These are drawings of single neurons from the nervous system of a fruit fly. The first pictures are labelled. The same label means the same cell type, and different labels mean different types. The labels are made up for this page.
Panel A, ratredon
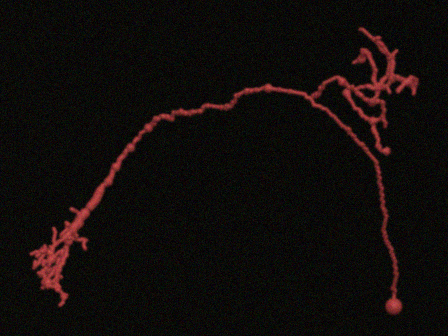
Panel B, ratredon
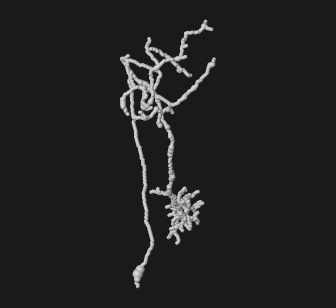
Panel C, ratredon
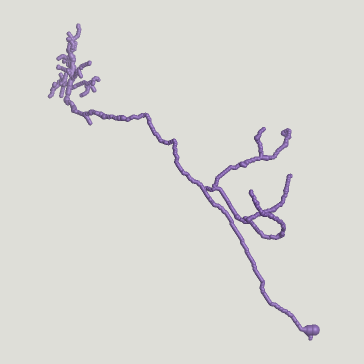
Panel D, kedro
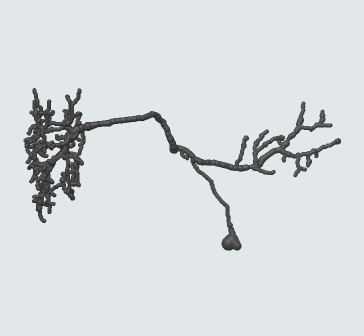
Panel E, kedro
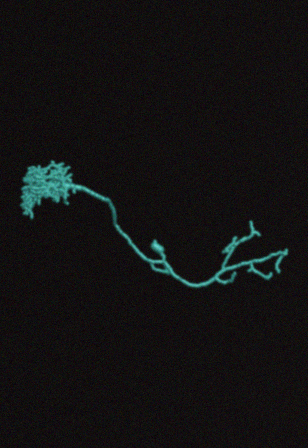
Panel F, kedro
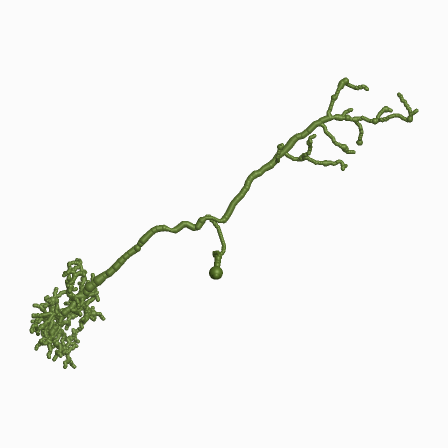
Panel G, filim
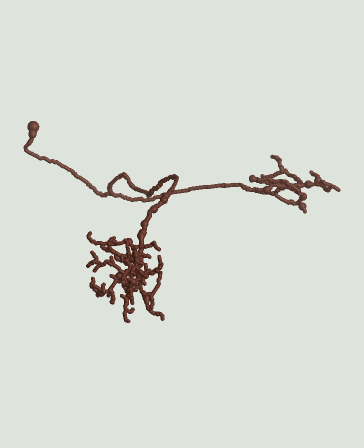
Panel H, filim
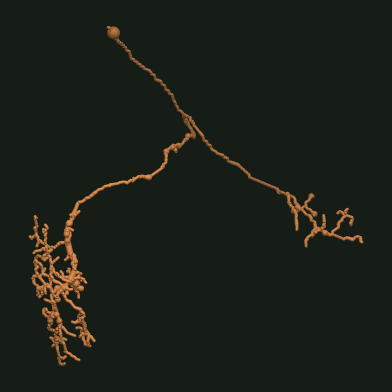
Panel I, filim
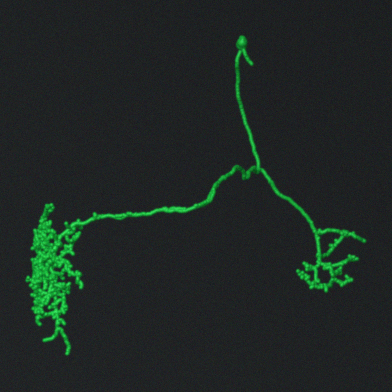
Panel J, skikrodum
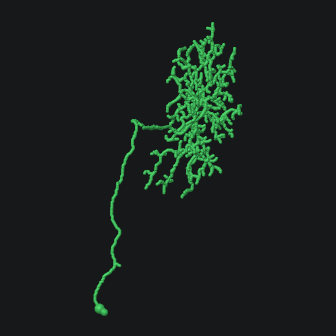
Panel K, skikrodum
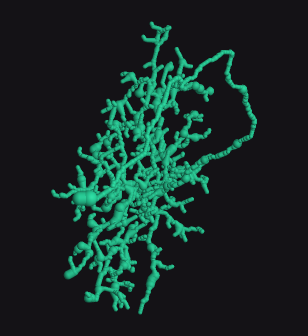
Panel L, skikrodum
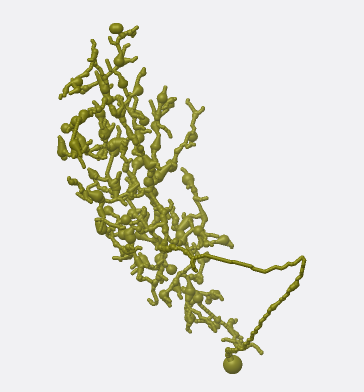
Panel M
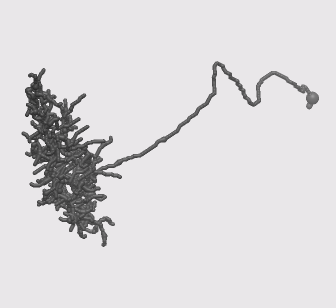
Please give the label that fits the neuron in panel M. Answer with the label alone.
skikrodum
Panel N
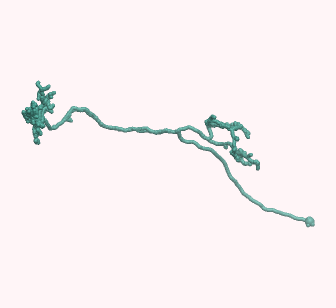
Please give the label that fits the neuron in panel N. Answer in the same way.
ratredon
